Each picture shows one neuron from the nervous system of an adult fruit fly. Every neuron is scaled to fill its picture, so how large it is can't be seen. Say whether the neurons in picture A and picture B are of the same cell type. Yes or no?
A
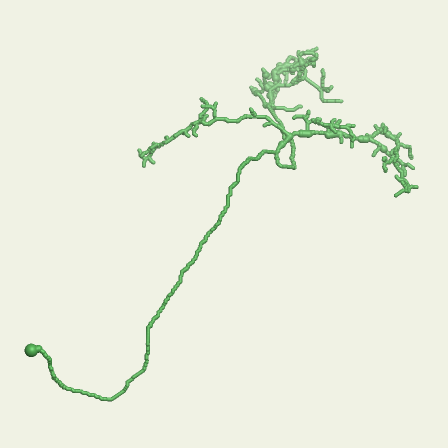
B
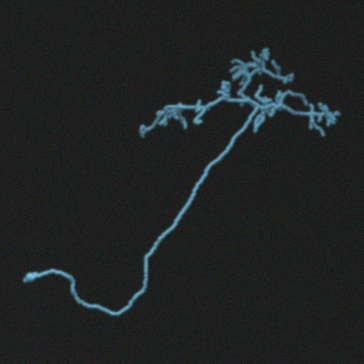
yes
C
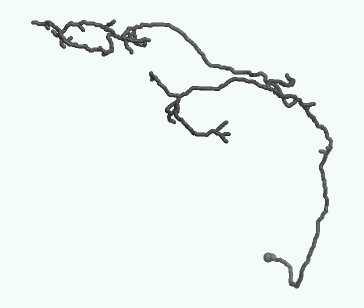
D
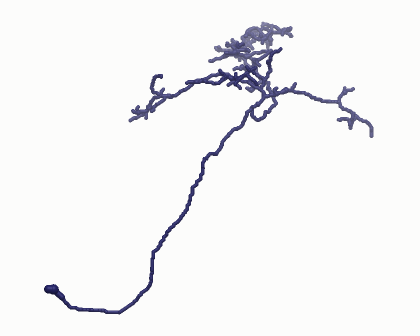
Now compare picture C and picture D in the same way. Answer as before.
no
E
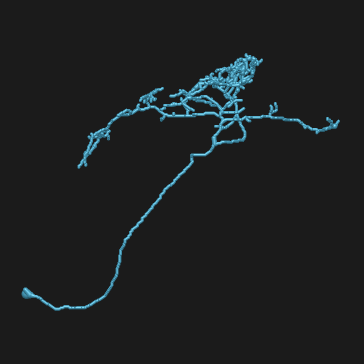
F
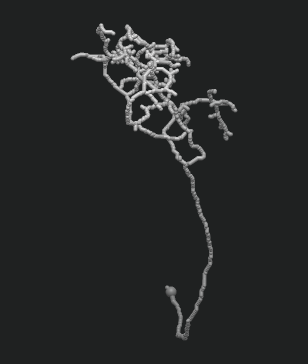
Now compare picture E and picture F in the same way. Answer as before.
yes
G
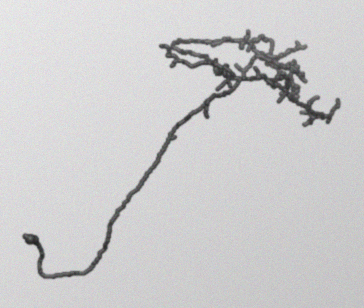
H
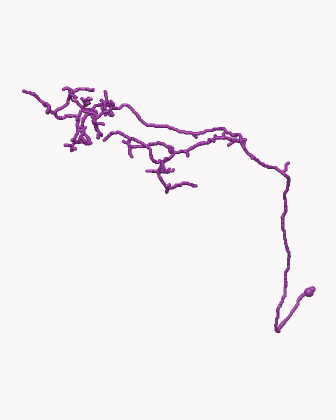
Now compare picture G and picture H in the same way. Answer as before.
yes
